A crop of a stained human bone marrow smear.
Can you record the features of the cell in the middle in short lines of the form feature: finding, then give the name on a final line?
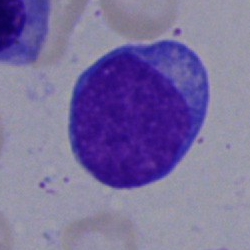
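Shape: a smooth, rounded oval, it seems.
Nucleus: fills most of the cell, toward the lower left.
Cytoplasm: elsewhere only a thin rim around the nucleus.
Granules: none that I can see.
Name: blast.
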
